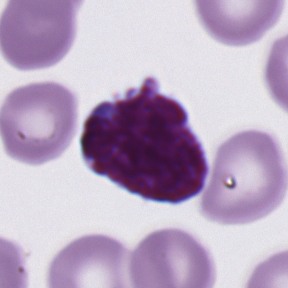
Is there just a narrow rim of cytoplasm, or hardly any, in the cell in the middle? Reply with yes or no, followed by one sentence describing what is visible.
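Yes. Cytoplasm shows only as a scant pale bluish rim, most visible at the upper left.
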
